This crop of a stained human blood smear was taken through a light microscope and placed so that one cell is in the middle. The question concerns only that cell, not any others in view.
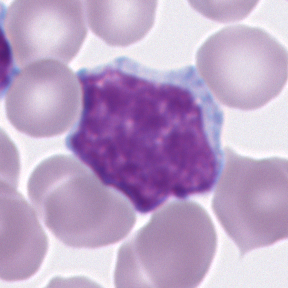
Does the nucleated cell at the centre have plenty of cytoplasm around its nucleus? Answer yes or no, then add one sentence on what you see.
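No. The cytoplasm forms only a thin rim around the nucleus.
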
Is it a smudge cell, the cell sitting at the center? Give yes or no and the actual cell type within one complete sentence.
No, instead of being a smudge cell, the middle cell is a typical lymphocyte.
